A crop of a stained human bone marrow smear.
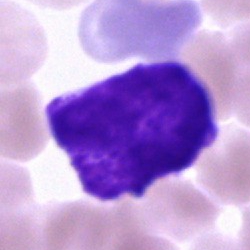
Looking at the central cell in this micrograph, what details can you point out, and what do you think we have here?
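Nearly the whole cell is filled by a deep purple nucleus, and no clear rim of cytoplasm is visible. Its chromatin is dense and dark purple, broken only by a few paler streaks. No nucleoli can be seen, and the cell contains no distinct granules. The cell described is a blast.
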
